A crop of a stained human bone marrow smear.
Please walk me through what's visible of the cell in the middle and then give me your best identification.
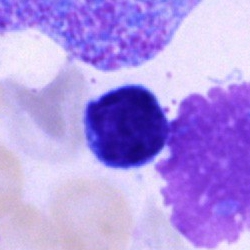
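Around the edge of the nucleus, little or no cytoplasm can be told apart. The chromatin is dense and dark and shows little internal structure. There are no visible nucleoli, and you'll see no vacuoles in the cell either. What you have here is a lymphocyte.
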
